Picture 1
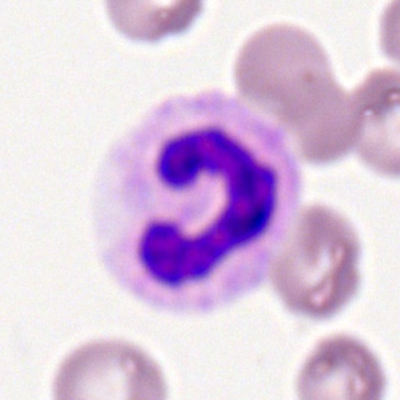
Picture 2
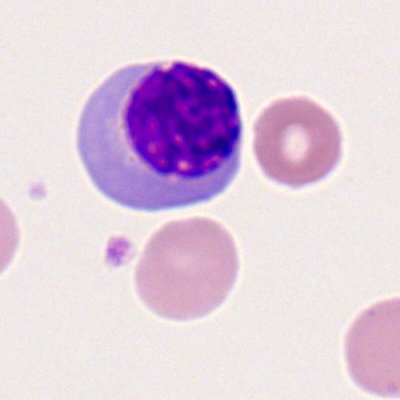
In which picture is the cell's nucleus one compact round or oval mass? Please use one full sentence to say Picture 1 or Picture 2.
The cell in Picture 2 has a round or oval nucleus that is compact.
